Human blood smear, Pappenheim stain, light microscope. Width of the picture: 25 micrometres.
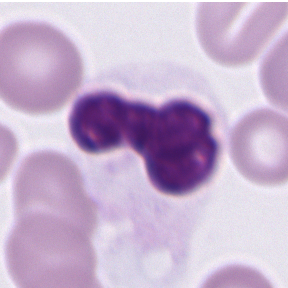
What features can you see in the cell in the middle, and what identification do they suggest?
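Nuclear chromatin dark purple, dense throughout. Cytoplasm very pale, almost colourless, with a faint lilac tint. Far more cytoplasm below the nucleus than above it. Outer cell edge faint and irregular, not a sharp round line. Segmented neutrophil.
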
